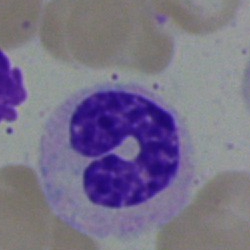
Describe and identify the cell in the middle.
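Shaped like a horseshoe, the nucleus curves until its ends nearly meet around a small clear gap. Its chromatin is dark purple and coarsely clumped, with paler streaks running between the clumps, and no nucleolus is visible. Fine, faint lilac granules lie in the cytoplasm. This cell is a band neutrophil.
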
